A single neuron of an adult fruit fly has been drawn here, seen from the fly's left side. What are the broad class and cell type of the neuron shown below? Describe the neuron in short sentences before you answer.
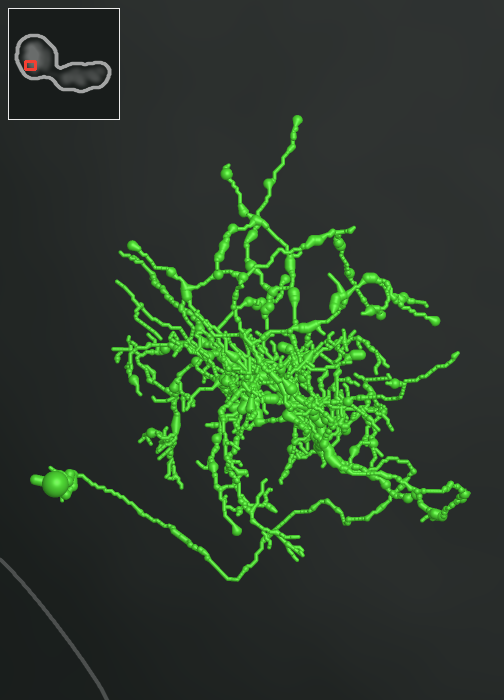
Dozens of branch ends can be seen. In this view it is about as wide as it is tall. Its broad class is central-brain intrinsic neuron. It is of cell type GNG086.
